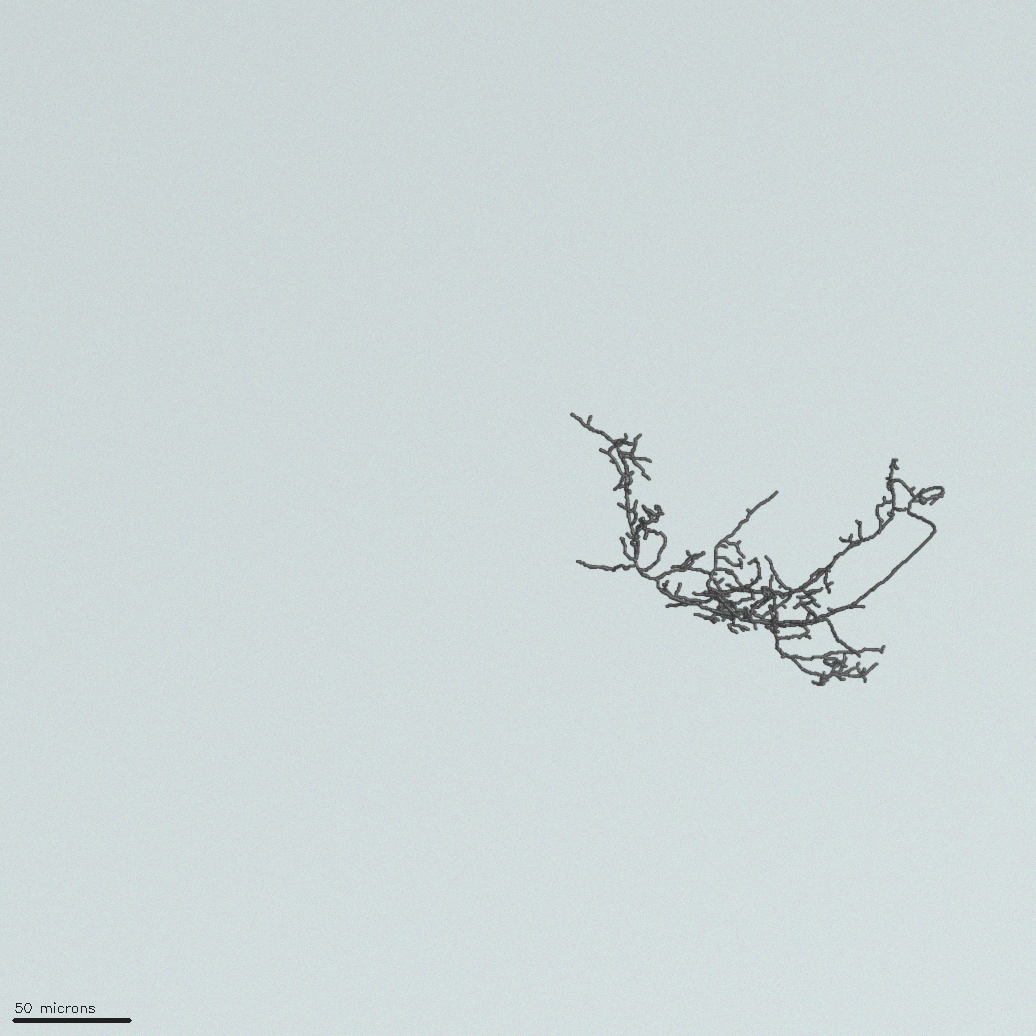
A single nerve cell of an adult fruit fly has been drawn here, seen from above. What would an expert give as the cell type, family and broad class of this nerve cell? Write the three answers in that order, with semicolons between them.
SLP074; hemilineage SIPa1_ventral; central-brain intrinsic neuron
